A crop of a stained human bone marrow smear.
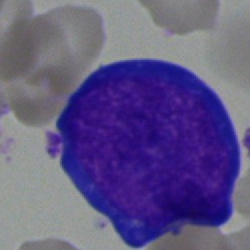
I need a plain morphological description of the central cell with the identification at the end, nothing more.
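Most of the cell is filled by the nucleus, so only a narrow rim of cytoplasm remains, deep blue in colour. The chromatin shows a fine, evenly stippled pattern. At the lower edge of the cell the cytoplasm bulges outward. Name: proerythroblast.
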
